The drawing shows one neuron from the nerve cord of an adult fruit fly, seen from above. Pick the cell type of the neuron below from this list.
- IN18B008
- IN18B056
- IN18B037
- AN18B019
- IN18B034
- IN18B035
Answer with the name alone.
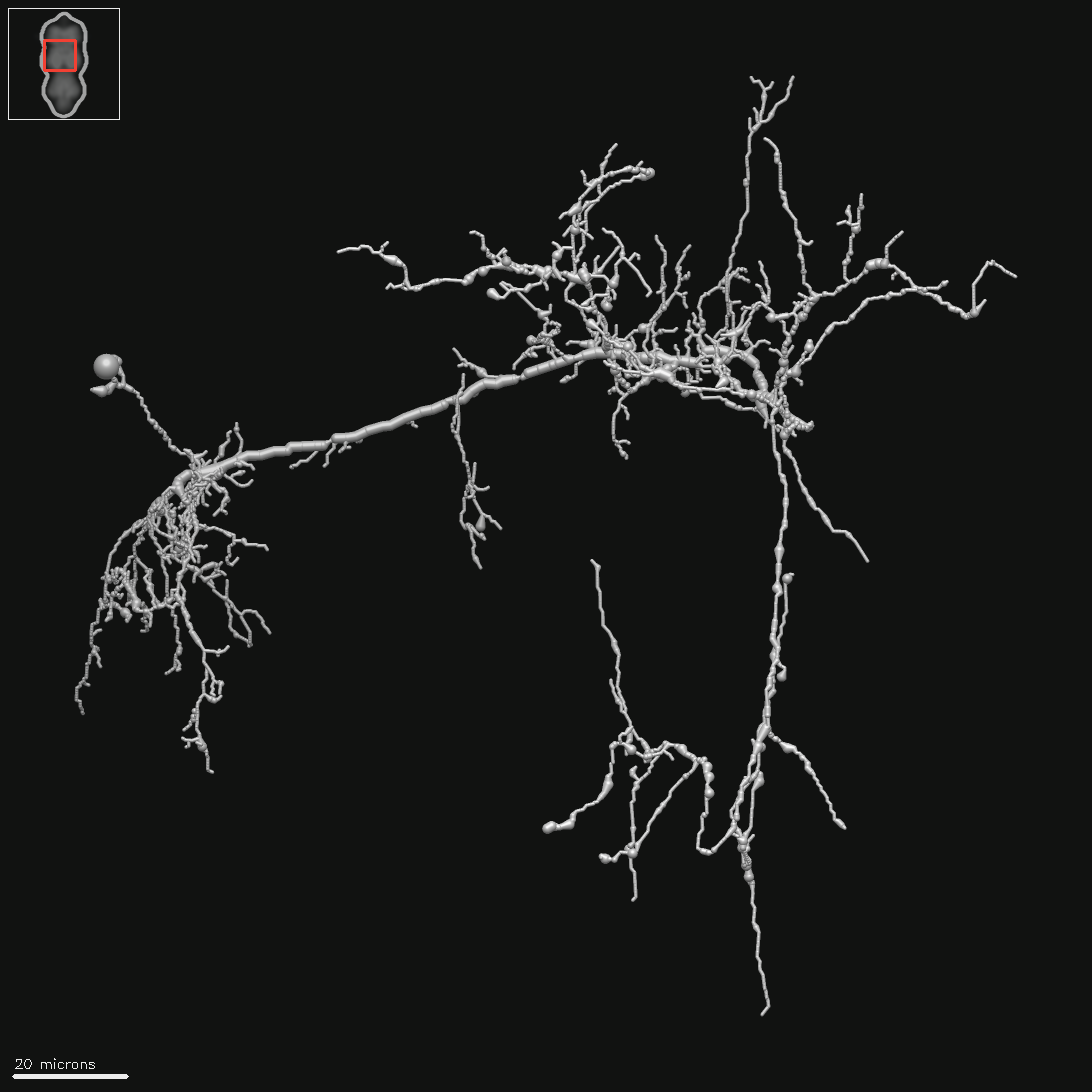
IN18B034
